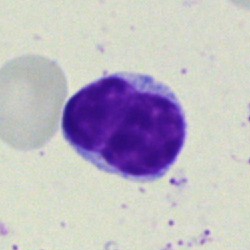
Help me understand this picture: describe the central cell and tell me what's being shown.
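This cell has a rounded outline with a smooth edge. Its nucleus fills most of the cell, and the chromatin is dense and dark purple. No projections arise from the cell surface. The cell is a lymphocyte.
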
